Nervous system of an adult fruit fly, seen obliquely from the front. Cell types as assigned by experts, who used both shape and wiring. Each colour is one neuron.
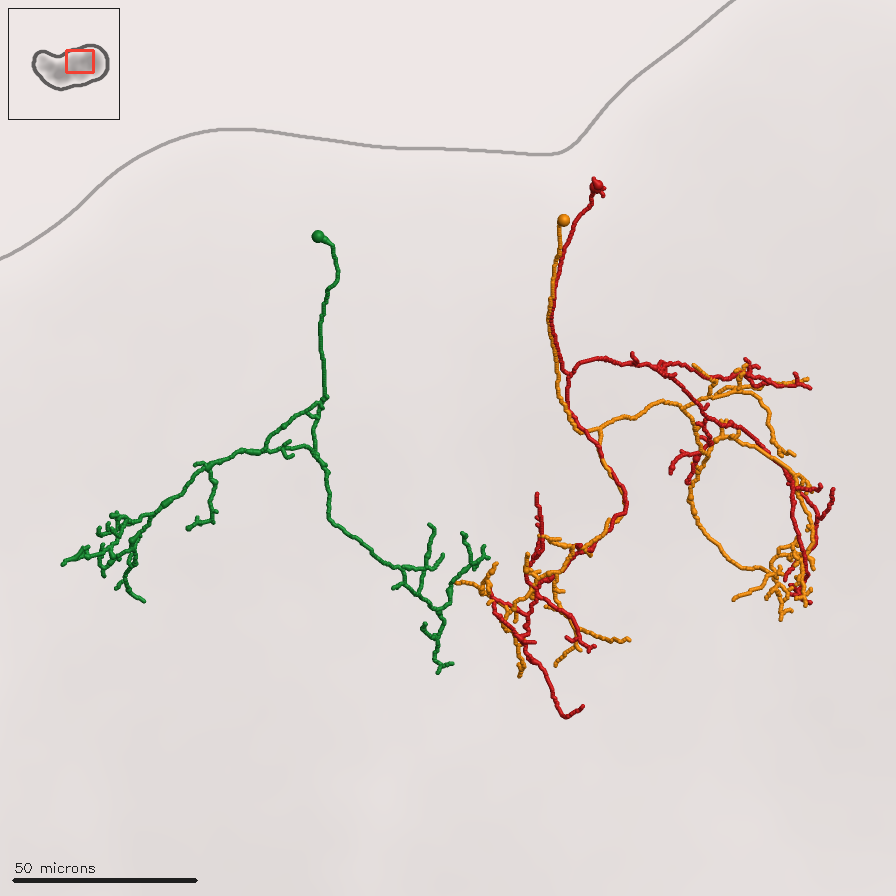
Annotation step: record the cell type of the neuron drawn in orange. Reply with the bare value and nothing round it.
PS150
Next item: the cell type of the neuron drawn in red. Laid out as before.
CB2152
